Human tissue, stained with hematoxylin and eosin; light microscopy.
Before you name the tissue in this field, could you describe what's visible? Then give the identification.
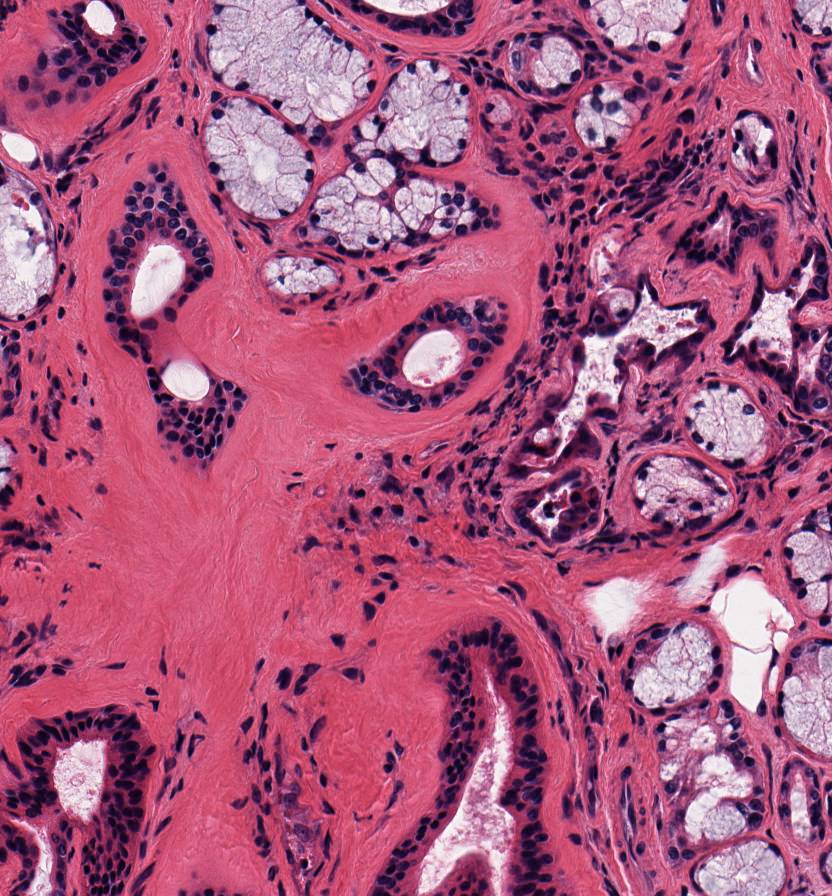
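See the top and right edges? Rounded glandular units crowd there, while larger ducts lie left and at bottom. Their acini are made of mucous cells with pale grey, finely bubbly cytoplasm. Small dark nuclei press flat against the cell bases. This is a minor salivary gland.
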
